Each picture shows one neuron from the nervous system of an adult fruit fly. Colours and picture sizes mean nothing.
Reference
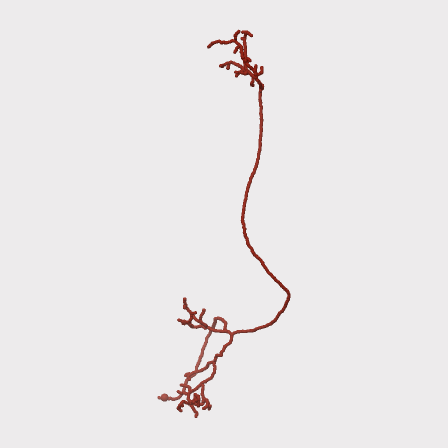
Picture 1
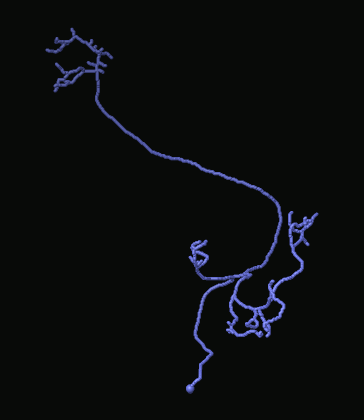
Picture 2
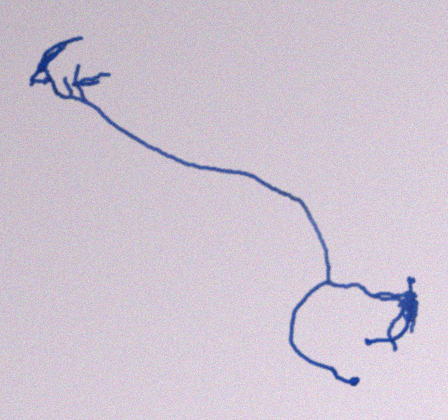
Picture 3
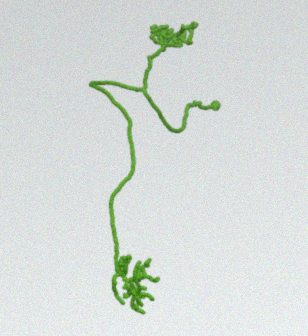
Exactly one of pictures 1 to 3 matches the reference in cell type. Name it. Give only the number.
1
